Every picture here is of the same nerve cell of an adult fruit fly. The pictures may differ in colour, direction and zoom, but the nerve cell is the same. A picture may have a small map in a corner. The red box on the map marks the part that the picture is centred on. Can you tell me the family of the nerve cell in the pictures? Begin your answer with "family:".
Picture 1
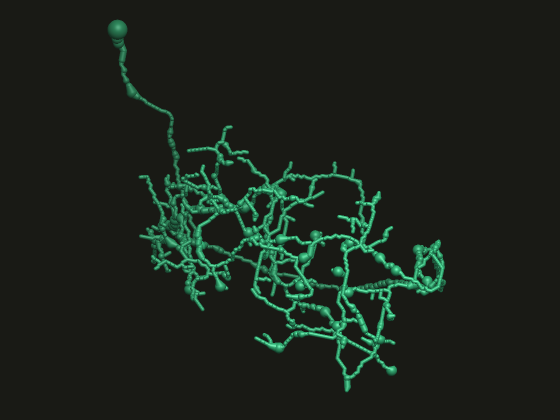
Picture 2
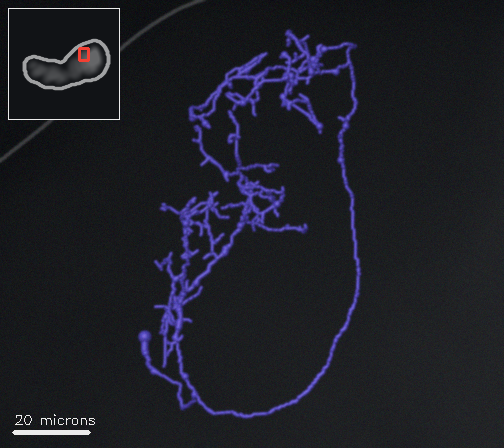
family: hemilineage SLPal2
